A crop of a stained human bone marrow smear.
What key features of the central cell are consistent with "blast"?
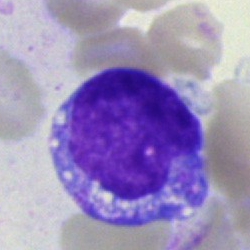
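Taking the nucleus first, it fills most of the cell and sits toward the top, so the cytoplasm is widest along the bottom.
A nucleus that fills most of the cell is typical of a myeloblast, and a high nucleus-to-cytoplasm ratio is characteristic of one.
That nucleus goes with the name blast. Second, the chromatin is dark purple and finely granular rather than coarsely clumped.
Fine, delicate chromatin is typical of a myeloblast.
The chromatin here goes with that as well. Third, the cytoplasm is deep blue and holds many small clear vacuoles, lying most densely along the lower edge.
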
